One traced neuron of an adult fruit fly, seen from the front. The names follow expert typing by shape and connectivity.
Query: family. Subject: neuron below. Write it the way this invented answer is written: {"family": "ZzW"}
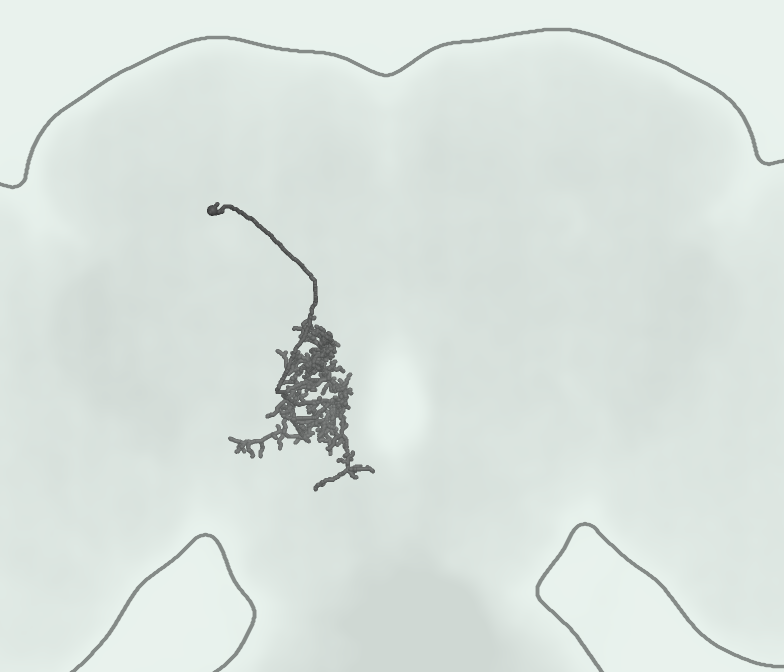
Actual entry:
{"family": "hemilineage WEDd1"}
